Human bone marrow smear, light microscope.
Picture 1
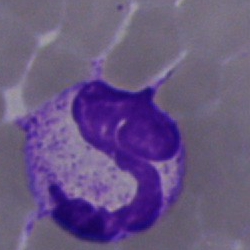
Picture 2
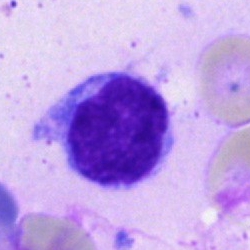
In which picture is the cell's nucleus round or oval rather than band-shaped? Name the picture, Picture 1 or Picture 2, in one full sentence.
Picture 2 is the one where the nucleus is compact and round or oval.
